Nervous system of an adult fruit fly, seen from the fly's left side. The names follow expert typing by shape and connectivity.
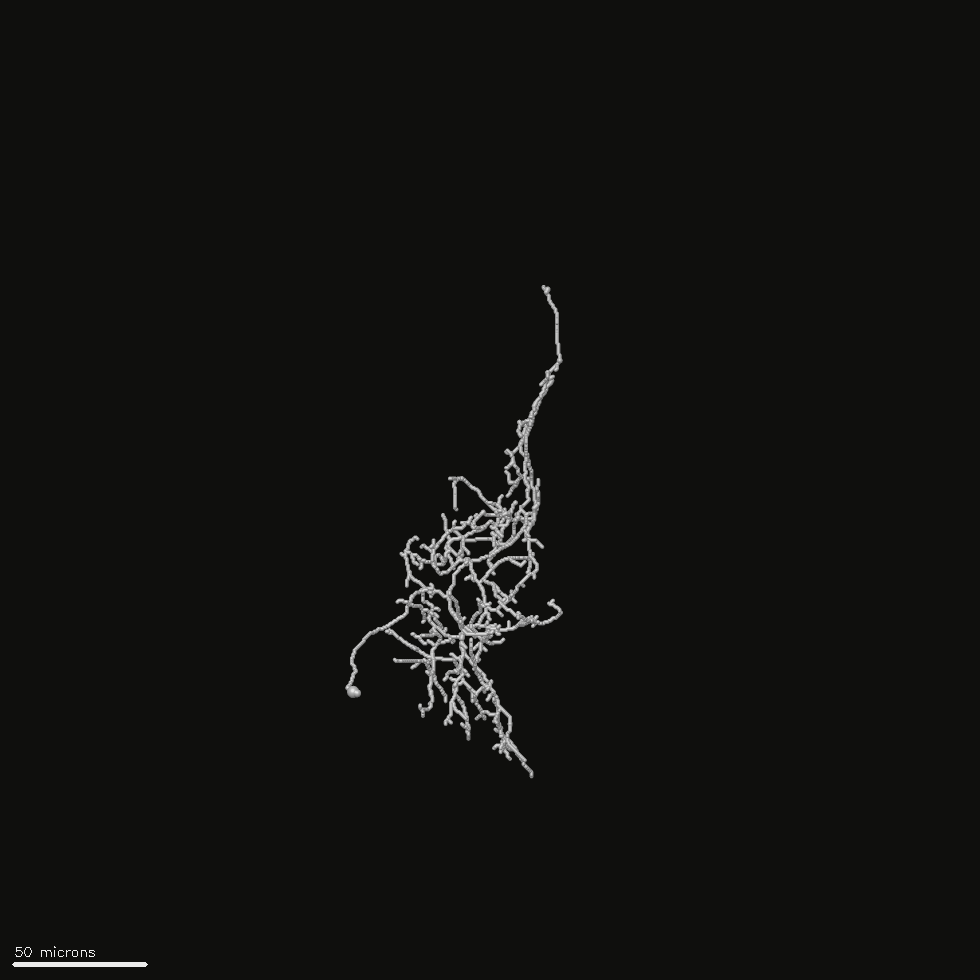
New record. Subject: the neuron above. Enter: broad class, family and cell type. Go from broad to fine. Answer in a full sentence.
A central-brain intrinsic neuron of hemilineage VESa1, type SAD075.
